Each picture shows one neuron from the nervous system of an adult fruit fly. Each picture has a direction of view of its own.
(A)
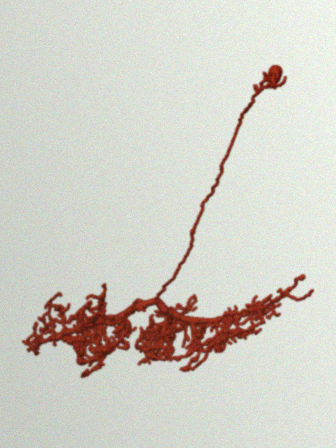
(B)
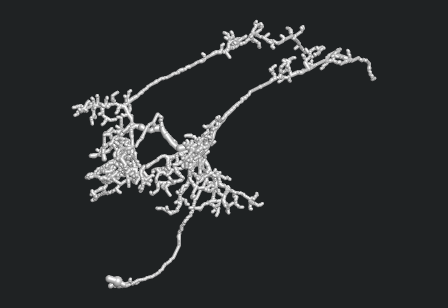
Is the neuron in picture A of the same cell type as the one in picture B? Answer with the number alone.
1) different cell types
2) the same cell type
2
